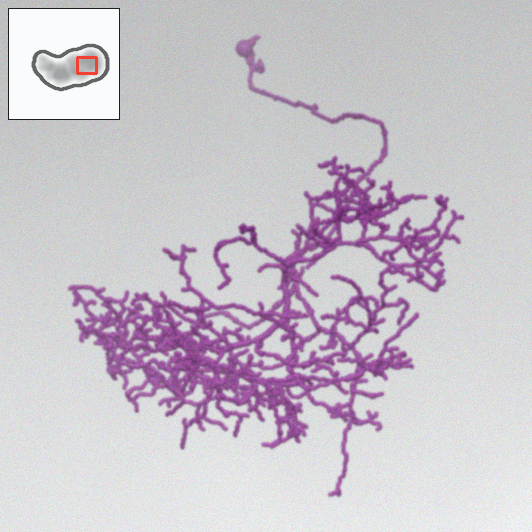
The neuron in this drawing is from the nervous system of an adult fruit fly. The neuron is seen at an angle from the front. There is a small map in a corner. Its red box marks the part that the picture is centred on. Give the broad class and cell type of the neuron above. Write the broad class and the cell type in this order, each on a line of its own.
central-brain intrinsic neuron
VES059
